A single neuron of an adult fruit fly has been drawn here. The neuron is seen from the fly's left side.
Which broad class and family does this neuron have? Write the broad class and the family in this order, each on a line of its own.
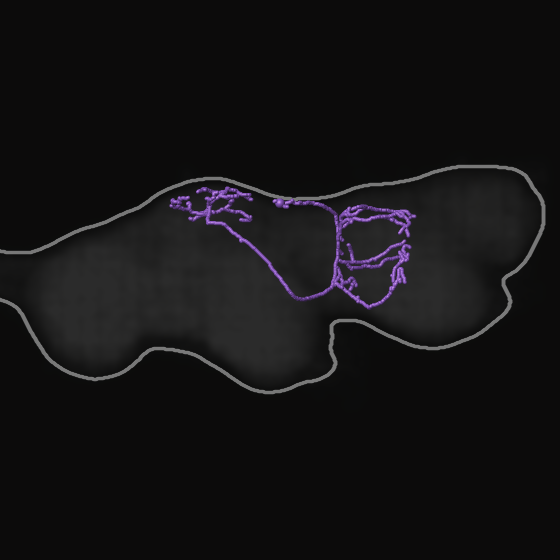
nerve-cord intrinsic neuron
hemilineage 17A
